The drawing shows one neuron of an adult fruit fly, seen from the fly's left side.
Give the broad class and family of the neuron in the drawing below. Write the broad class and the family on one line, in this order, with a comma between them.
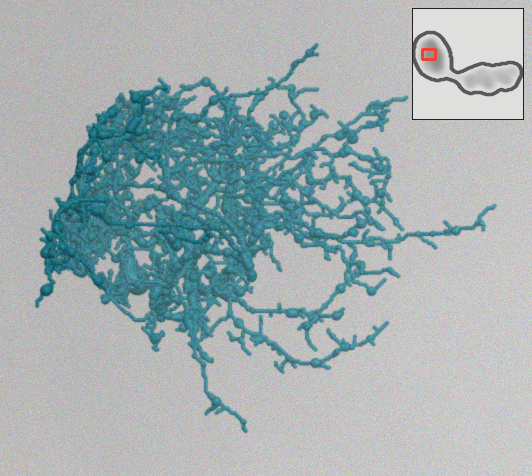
central-brain intrinsic neuron, hemilineage VLPl2_medial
